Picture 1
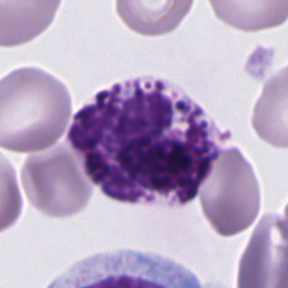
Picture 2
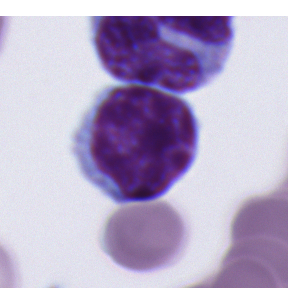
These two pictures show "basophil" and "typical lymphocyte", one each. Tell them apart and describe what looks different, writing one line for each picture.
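In picture 1 we see a basophil: Coarse dark purple granules cover much of the cell, lying over the nucleus.
In picture 2 we see a typical lymphocyte: No granules are visible in the cytoplasm.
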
